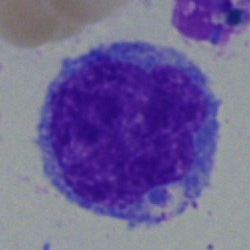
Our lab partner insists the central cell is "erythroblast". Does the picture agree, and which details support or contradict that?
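Deciding points: chromatin finely stippled with small paler patches, not packed into coarse dark blocks; nucleus filling most of the cell, with only a narrow rim of cytoplasm.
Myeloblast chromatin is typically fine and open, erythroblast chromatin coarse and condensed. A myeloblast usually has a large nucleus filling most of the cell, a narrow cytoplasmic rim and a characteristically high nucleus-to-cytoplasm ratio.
Verdict: blast, not erythroblast. Both deciding points go with blast, and the fine chromatin goes against erythroblast. Other findings, recorded as seen: round outline, slightly ragged border, blue cytoplasm, small pale clear area in the cytoplasm at the lower right edge of the nucleus.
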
